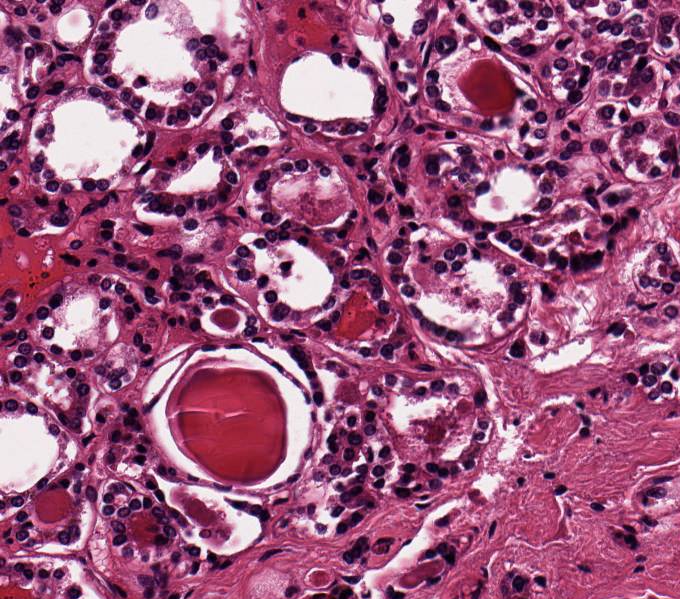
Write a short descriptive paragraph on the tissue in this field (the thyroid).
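Closely packed round to oval tubules take up most of the field, separated by narrow strands of stroma. Lining them is a single layer of cuboidal to flattened cells with round, dark nuclei. Near the top right, one tubule holds a smaller round eosinophilic cast. Along the left side, bright red material consistent with extravasated blood lies between tubules.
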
